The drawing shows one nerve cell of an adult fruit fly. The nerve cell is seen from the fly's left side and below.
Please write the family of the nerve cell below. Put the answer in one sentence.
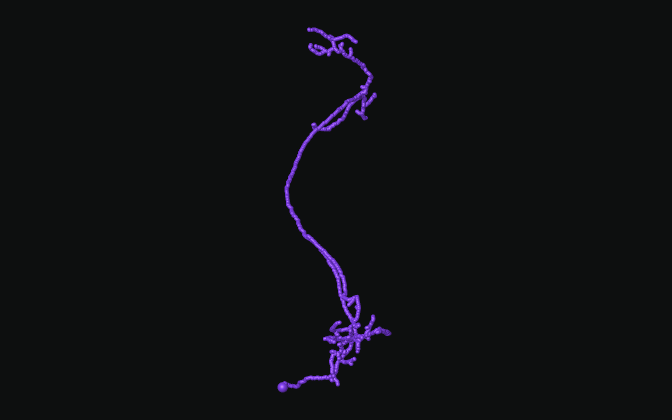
The family is hemilineage FLAa2.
